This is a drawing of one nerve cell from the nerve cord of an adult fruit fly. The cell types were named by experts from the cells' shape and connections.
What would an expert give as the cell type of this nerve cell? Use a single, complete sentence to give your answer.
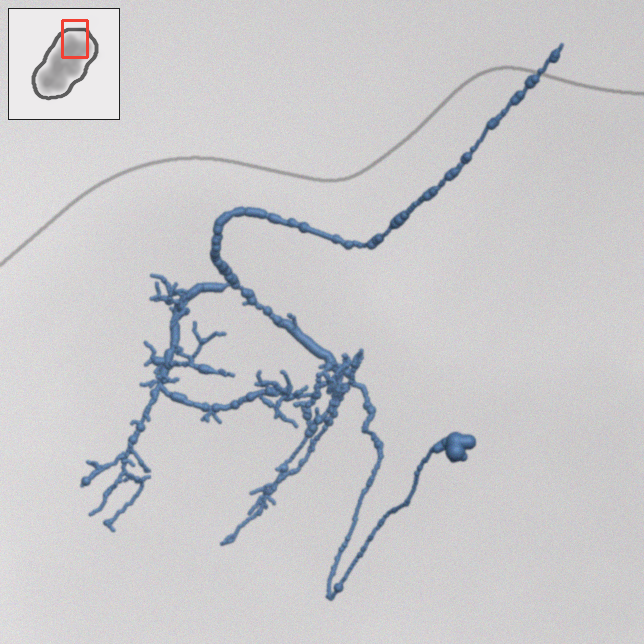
The nerve cell here is of the cell type AN02A025.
